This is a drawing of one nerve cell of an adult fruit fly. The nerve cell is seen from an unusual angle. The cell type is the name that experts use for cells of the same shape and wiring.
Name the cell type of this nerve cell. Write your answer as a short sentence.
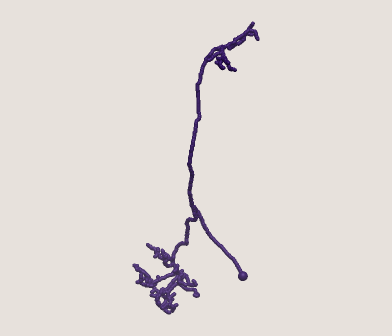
The cell type is LC16.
